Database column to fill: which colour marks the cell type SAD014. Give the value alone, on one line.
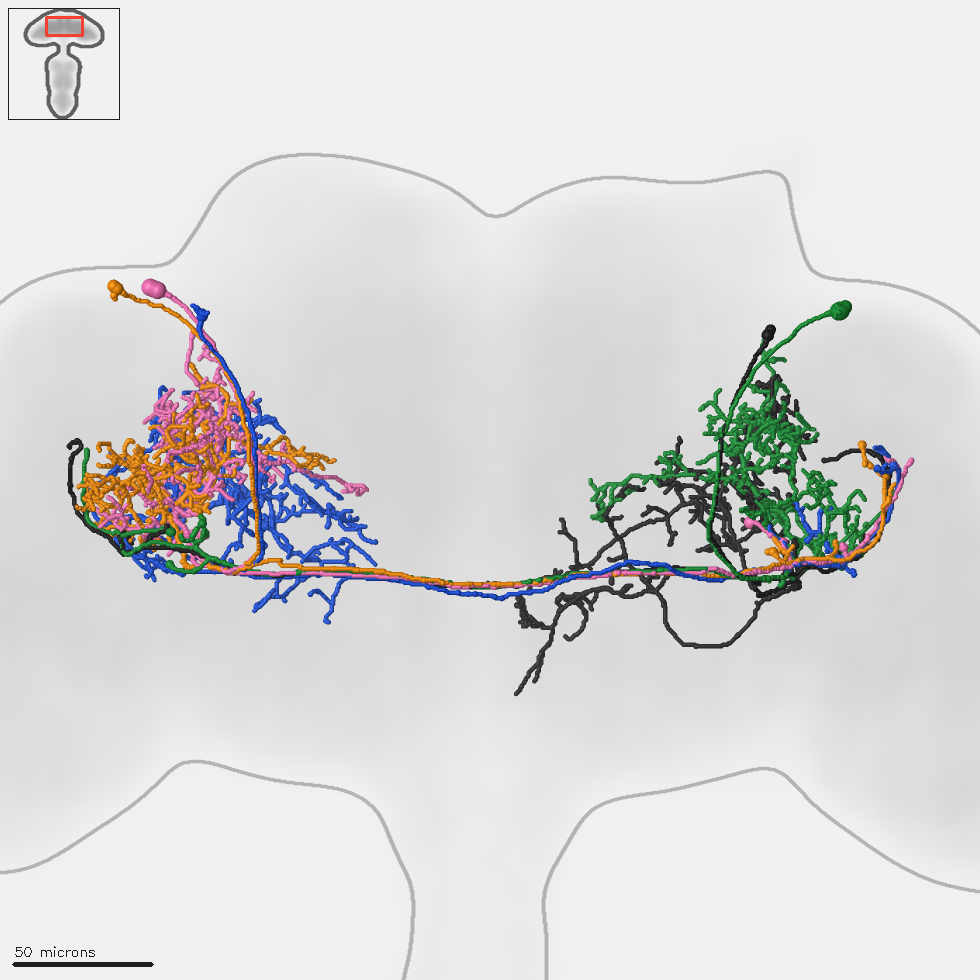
pink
